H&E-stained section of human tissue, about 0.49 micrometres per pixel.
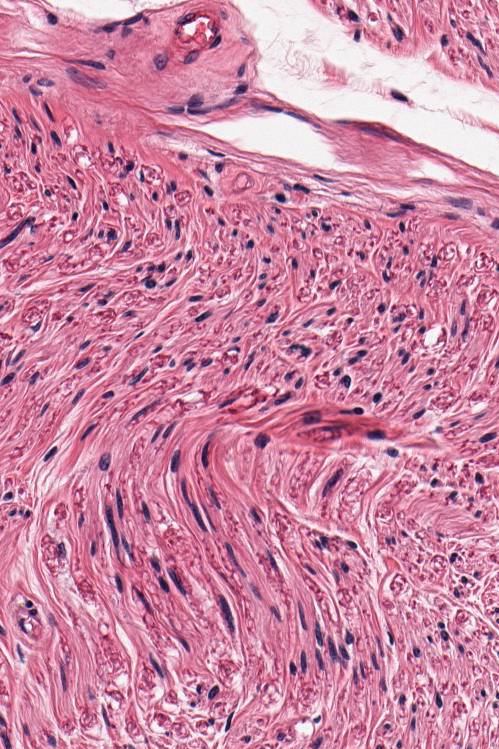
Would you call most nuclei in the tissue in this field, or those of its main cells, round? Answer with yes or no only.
No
